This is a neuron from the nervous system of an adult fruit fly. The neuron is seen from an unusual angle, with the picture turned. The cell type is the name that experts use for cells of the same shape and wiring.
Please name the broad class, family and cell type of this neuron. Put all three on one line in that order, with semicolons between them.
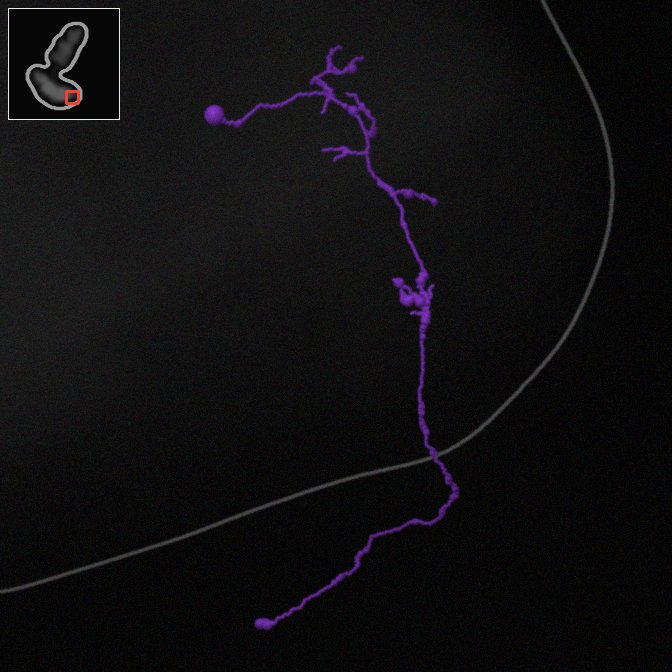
optic-lobe intrinsic neuron; C; C2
